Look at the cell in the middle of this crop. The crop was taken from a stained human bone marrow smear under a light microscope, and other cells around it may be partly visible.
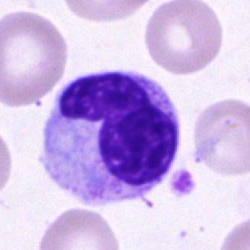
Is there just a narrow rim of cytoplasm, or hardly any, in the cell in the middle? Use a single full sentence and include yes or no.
No, there is abundant cytoplasm around the nucleus.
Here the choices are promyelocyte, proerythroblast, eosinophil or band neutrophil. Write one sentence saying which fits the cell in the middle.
Answering briefly, the cell in the middle is a band neutrophil.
